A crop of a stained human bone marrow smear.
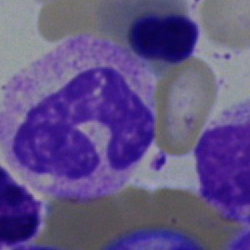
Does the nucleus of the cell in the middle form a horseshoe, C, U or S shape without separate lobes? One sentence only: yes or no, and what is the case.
Yes, within this cell the nucleus runs as one curved band without separate lobes.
